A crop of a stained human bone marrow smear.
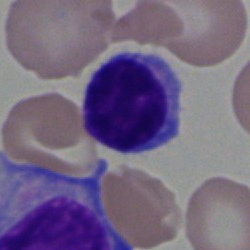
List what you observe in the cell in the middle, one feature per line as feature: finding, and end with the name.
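Shape: roughly round, as you can see
Chromatin: dense, staining dark purple
Rim: scant and narrow, widest on the right side
Tint: blue cytoplasm
Cell: lymphocyte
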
